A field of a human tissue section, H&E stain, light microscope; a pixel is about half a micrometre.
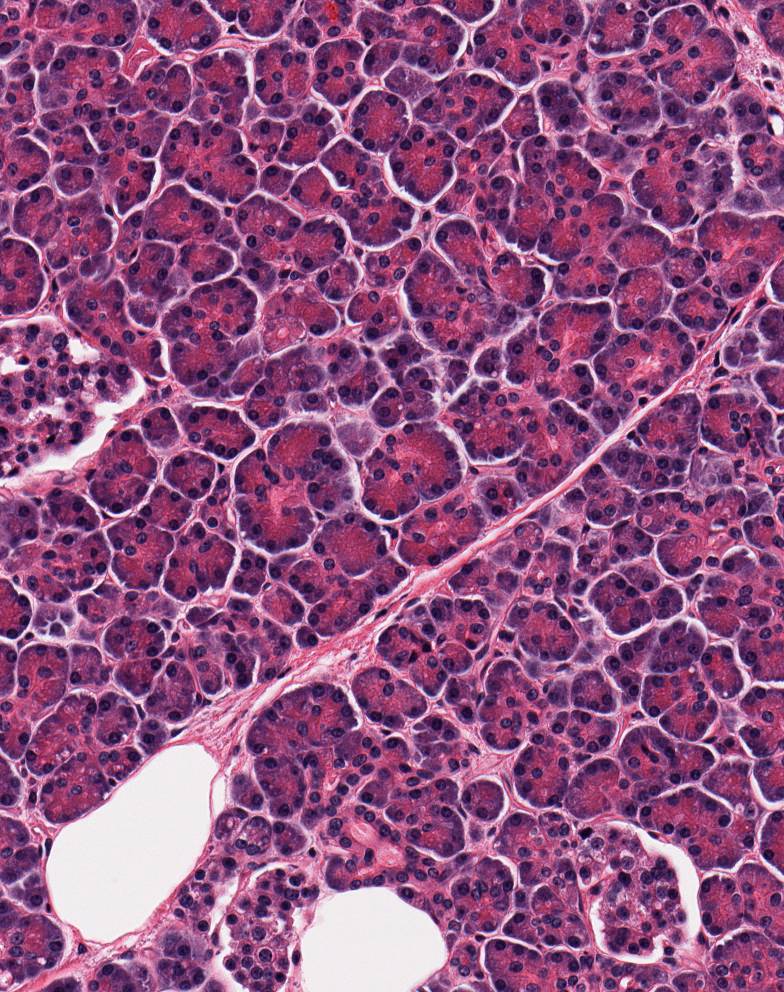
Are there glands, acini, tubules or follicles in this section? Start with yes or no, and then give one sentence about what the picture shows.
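Yes. The whole field is filled with closely packed small rounded glandular acini.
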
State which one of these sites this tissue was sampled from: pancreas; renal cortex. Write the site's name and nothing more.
pancreas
